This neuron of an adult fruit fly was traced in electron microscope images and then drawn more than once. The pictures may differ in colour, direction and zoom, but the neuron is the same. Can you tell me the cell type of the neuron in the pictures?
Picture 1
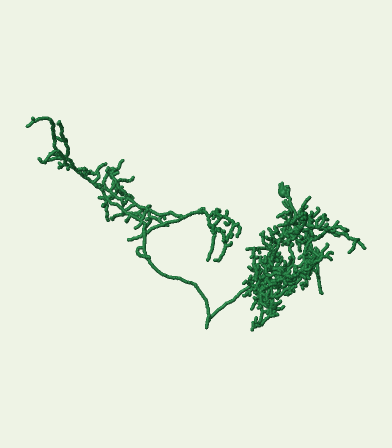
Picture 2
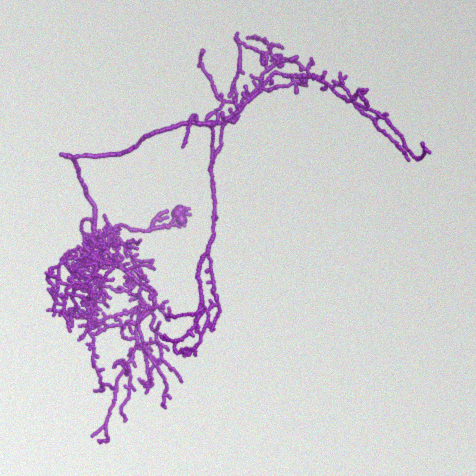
M_lv2PN9t49_a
